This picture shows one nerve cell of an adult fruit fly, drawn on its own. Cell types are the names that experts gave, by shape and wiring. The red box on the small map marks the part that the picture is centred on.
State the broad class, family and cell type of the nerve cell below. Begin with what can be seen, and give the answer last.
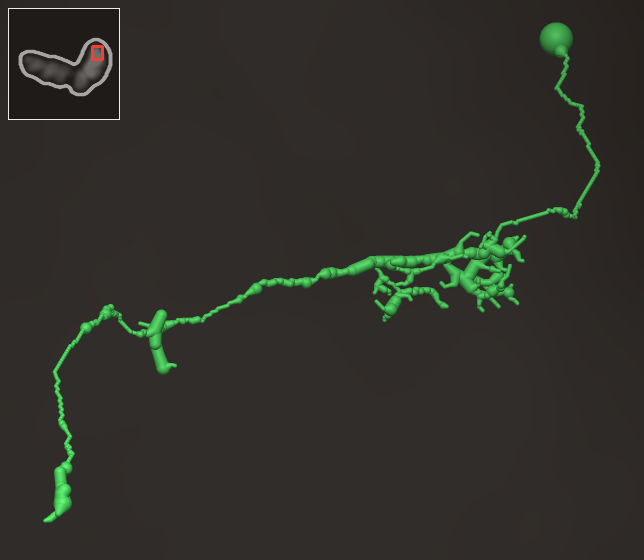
The cell body can be seen at the upper right of the picture. As drawn here it is about as wide as it is tall. This is an optic-lobe intrinsic neuron. Its family is Tm. The cell type is Tm2.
